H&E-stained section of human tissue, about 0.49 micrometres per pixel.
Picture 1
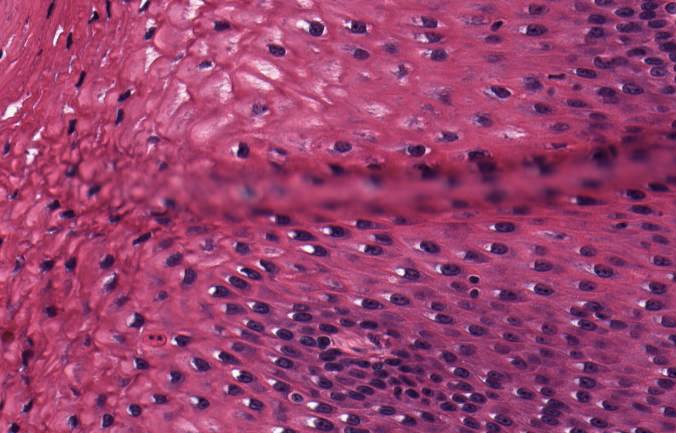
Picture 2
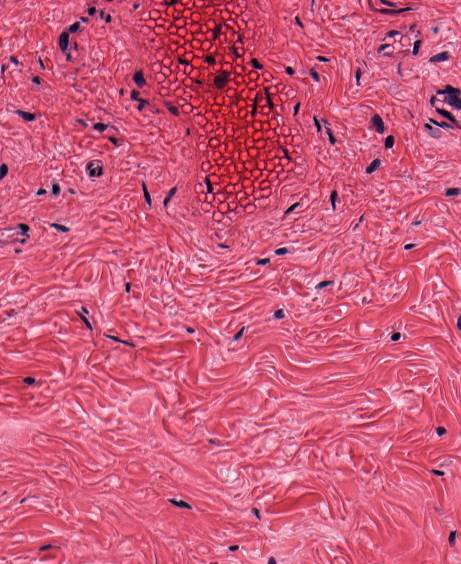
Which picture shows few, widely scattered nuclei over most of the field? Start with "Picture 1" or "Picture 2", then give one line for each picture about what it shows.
Picture 2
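Picture 1: The whole field is filled by a continuous sheet of closely packed epithelial cells, with no stroma, glands or vessels seen.
Picture 2: The nuclei are sparse, small, dark and mostly spindle-shaped, as in fibroblasts.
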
